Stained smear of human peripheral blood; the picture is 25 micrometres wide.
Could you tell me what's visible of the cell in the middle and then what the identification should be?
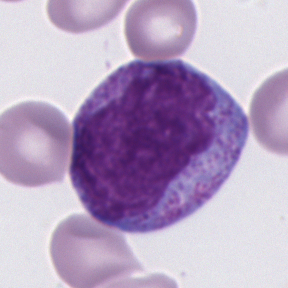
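Outline's rounded, though a bit angular, with some flattened stretches of edge. The chromatin is fine and fairly evenly spread, not coarsely clumped. There are many fine reddish-purple granules in the cytoplasm, and no clear vacuoles. That's a promyelocyte.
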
